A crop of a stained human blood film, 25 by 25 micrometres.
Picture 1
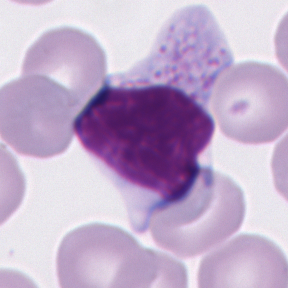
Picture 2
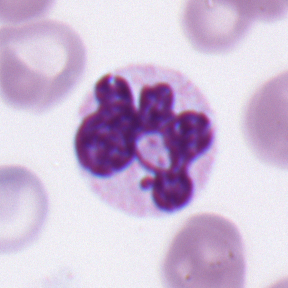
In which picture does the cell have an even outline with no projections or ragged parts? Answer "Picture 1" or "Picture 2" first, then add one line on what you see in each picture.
Picture 2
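What picture 1 shows: A tapering tail of pale cytoplasm extends from the lower edge toward the lower left.
What picture 2 shows: The outline of the cell is round and smooth.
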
